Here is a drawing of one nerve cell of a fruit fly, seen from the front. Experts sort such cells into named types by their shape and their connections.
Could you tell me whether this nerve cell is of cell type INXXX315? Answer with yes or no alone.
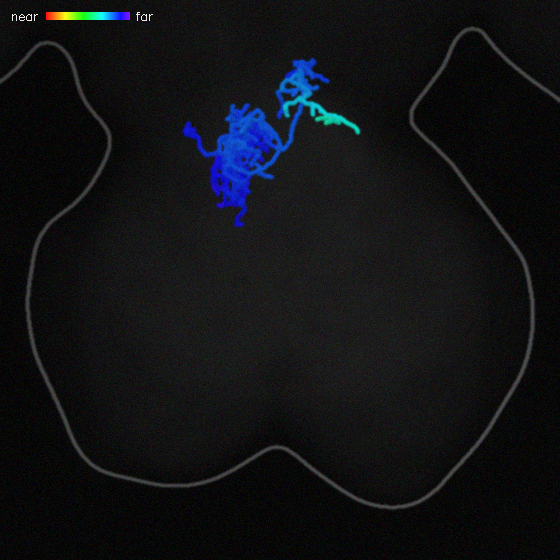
yes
